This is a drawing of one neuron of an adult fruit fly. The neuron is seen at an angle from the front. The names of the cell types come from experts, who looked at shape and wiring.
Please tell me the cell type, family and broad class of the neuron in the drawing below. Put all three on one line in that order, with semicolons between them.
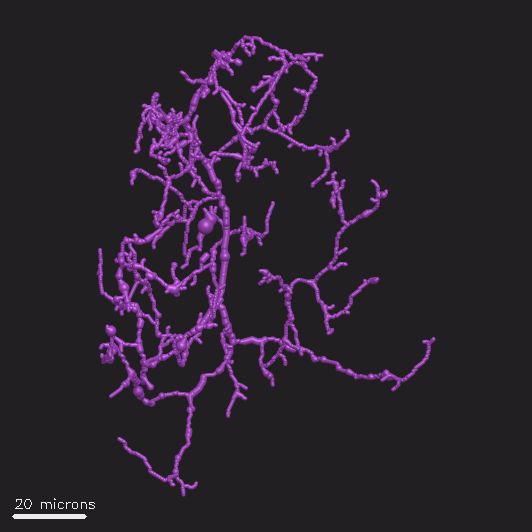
IN20A.22A005; hemilineage 20A.22A; nerve-cord intrinsic neuron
